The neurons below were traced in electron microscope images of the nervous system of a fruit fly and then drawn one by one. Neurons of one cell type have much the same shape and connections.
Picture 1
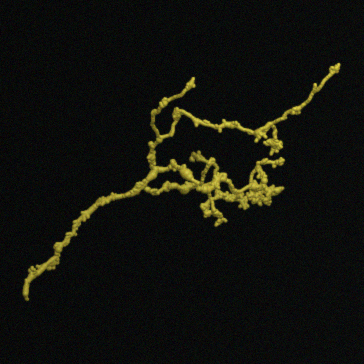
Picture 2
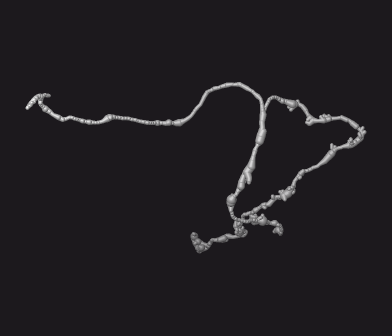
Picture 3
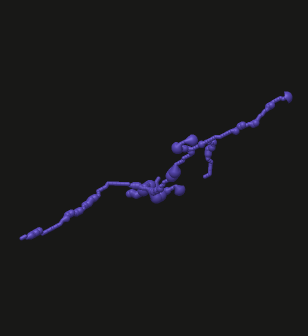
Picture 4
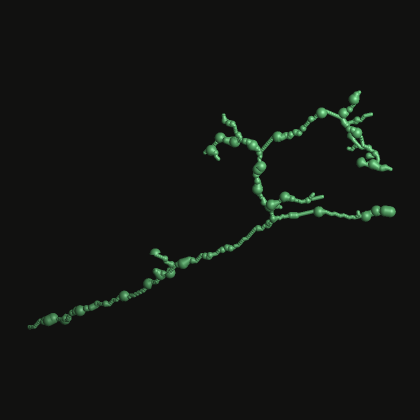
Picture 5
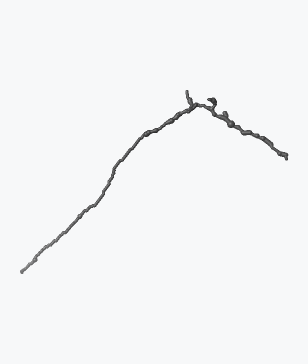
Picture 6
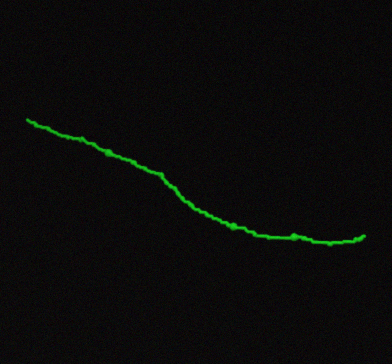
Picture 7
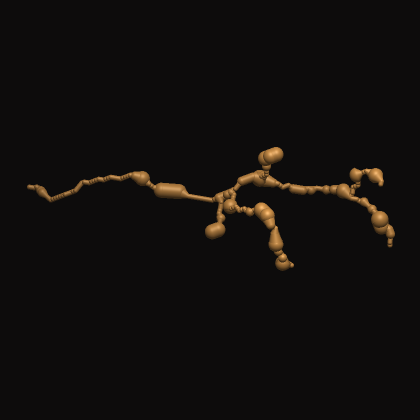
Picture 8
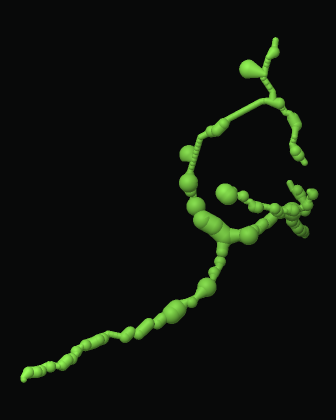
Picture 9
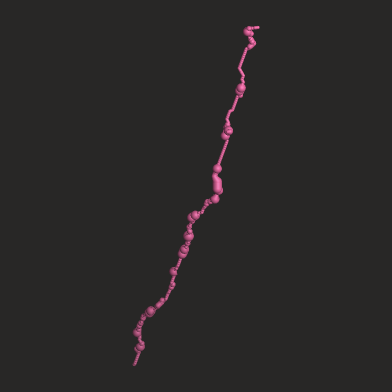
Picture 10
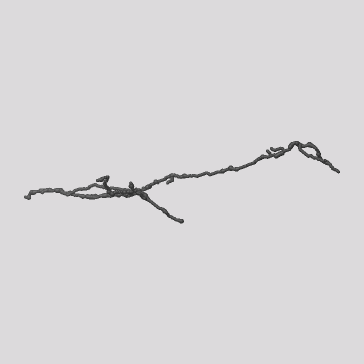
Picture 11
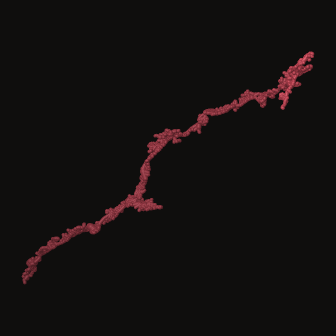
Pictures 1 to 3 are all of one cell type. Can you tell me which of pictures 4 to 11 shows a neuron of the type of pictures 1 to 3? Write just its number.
8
